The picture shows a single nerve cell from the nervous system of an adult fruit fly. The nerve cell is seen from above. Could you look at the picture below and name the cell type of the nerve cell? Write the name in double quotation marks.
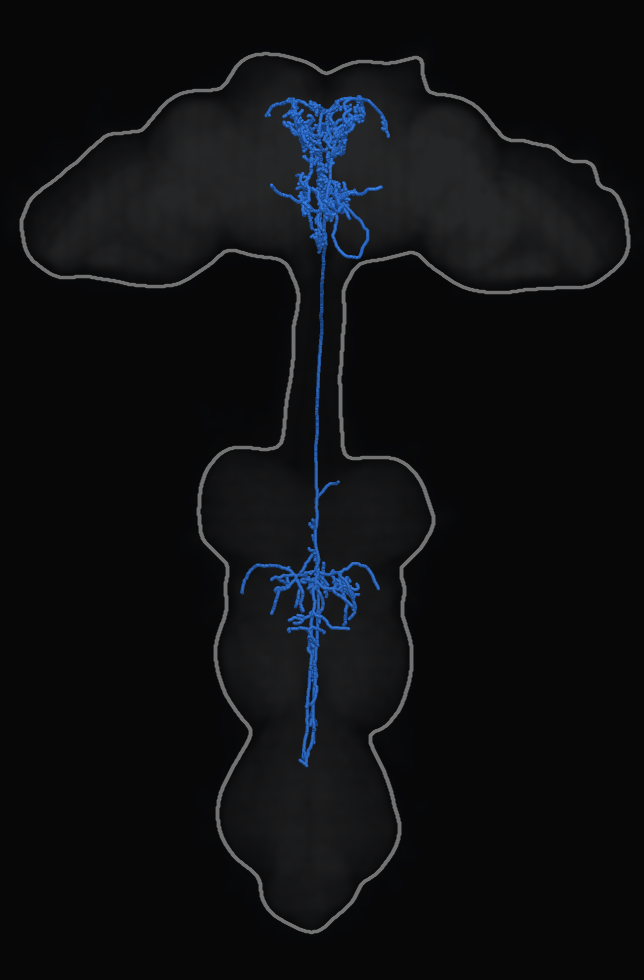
"DNg27"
